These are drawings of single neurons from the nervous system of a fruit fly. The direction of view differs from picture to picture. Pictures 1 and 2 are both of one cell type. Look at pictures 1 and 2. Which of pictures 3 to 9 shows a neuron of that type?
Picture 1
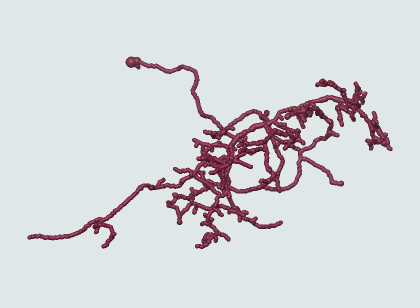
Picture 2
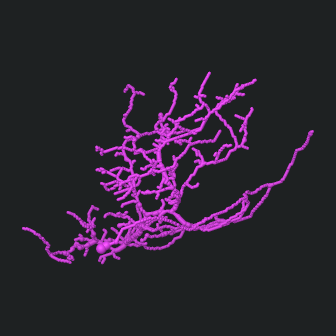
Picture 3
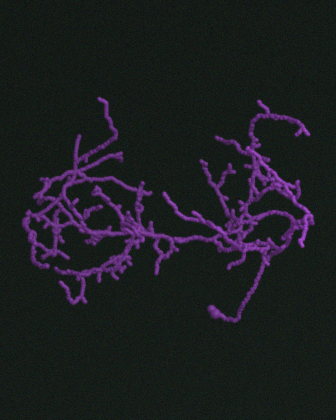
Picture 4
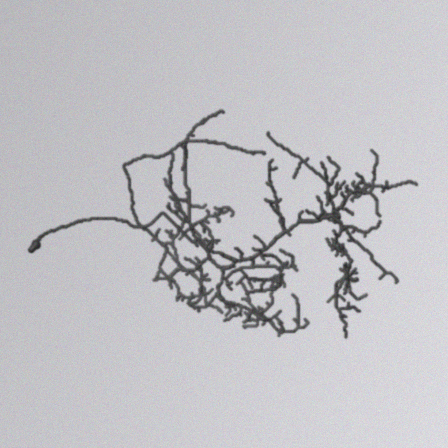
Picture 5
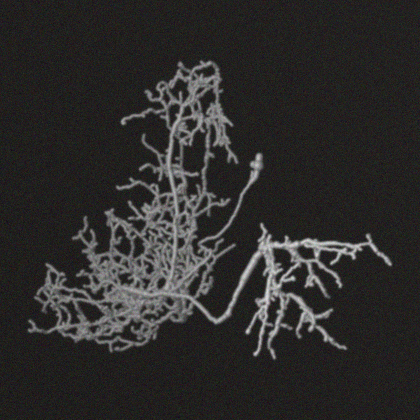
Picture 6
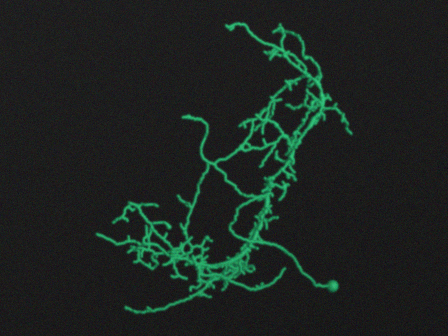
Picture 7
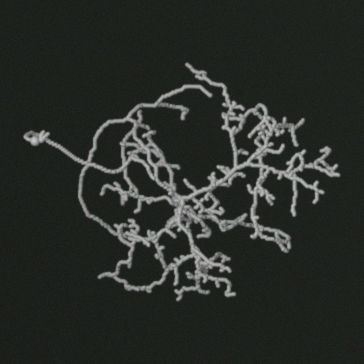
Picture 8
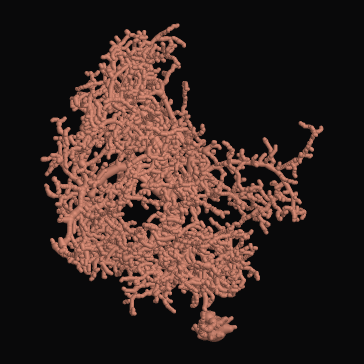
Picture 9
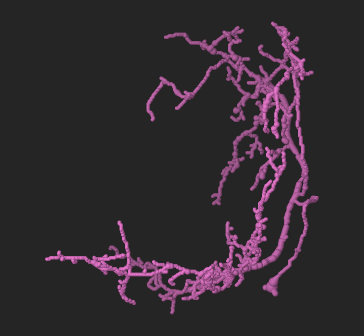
4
